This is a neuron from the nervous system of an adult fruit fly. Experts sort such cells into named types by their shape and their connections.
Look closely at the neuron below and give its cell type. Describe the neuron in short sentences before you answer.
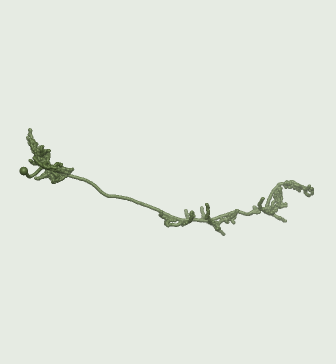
The cell body can be seen on the left of the picture. As drawn here it is more than twice as wide as it is tall. It is a descending neuron. Its cell type is DNge142.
